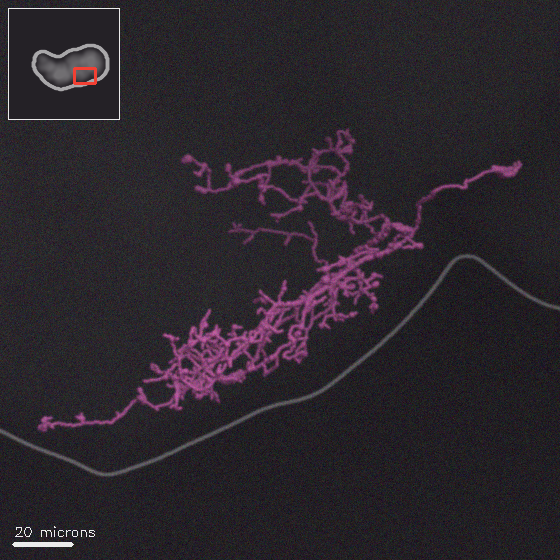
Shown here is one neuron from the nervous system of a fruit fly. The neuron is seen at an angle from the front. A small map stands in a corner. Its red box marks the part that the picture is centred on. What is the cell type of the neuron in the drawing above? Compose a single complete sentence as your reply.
It is the cell type GNG118 to which this neuron belongs.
